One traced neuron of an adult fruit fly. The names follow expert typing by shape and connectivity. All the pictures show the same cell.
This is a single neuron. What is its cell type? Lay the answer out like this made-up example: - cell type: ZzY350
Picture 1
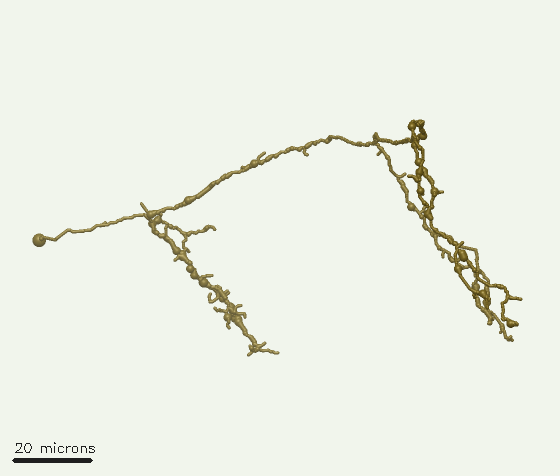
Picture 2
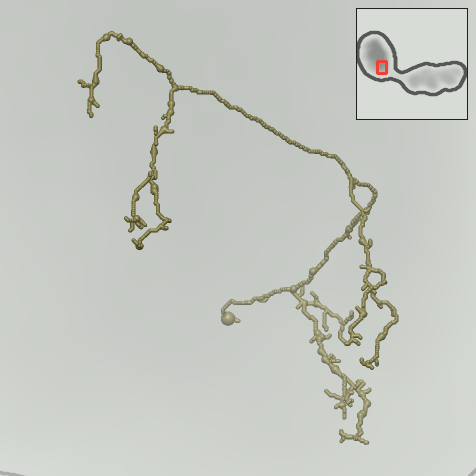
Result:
- cell type: TmY9a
